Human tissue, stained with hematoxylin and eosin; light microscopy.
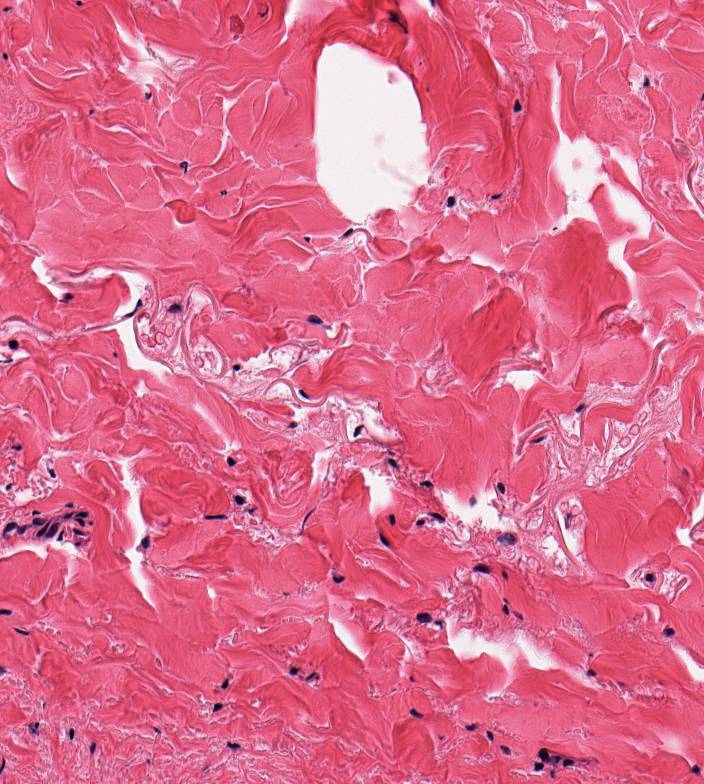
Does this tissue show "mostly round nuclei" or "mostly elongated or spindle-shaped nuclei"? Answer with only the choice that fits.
Mostly elongated or spindle-shaped nuclei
